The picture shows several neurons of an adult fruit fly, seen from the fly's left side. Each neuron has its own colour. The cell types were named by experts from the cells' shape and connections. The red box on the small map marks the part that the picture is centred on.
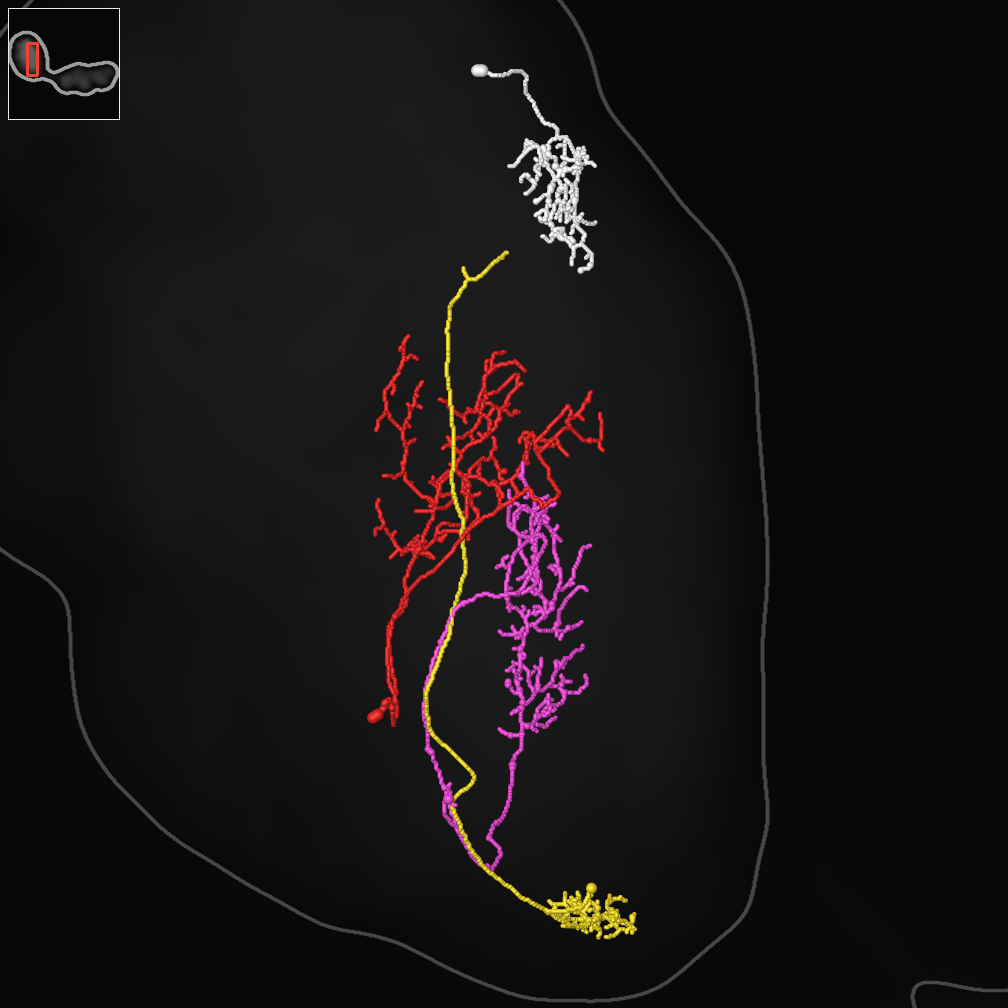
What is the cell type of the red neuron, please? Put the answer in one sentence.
The cell type is MeLo3a.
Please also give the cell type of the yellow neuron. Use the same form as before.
The cell type is MeVP2.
